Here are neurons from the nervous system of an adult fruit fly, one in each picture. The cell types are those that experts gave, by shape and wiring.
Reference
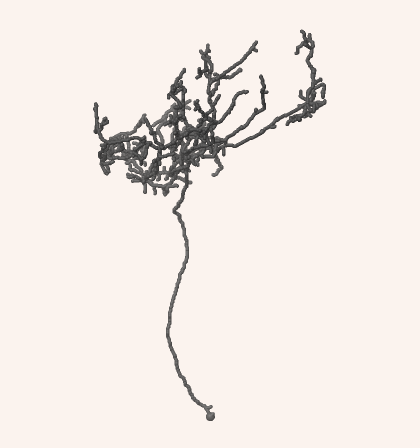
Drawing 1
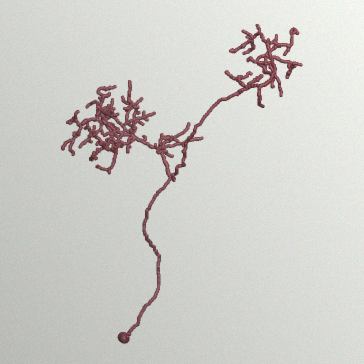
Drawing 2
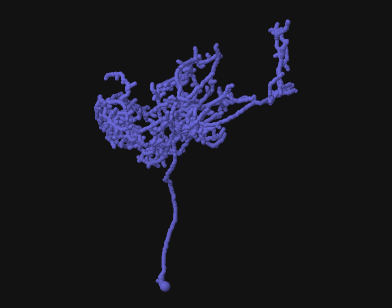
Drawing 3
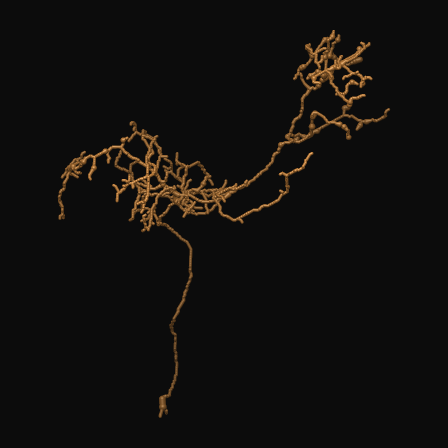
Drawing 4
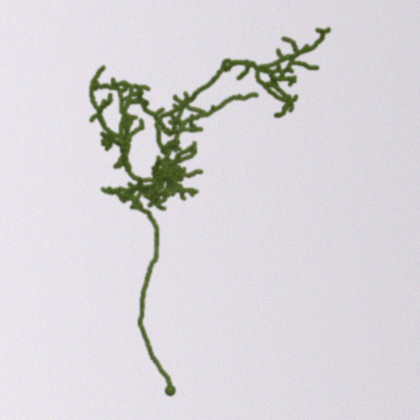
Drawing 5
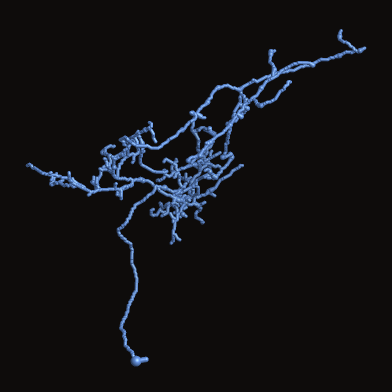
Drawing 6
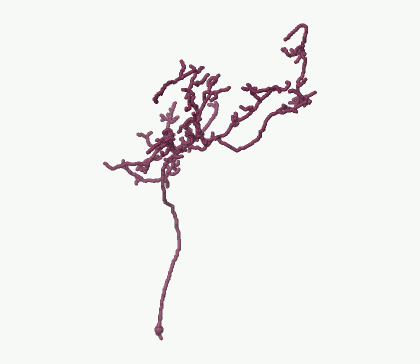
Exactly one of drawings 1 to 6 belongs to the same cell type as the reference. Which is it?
6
